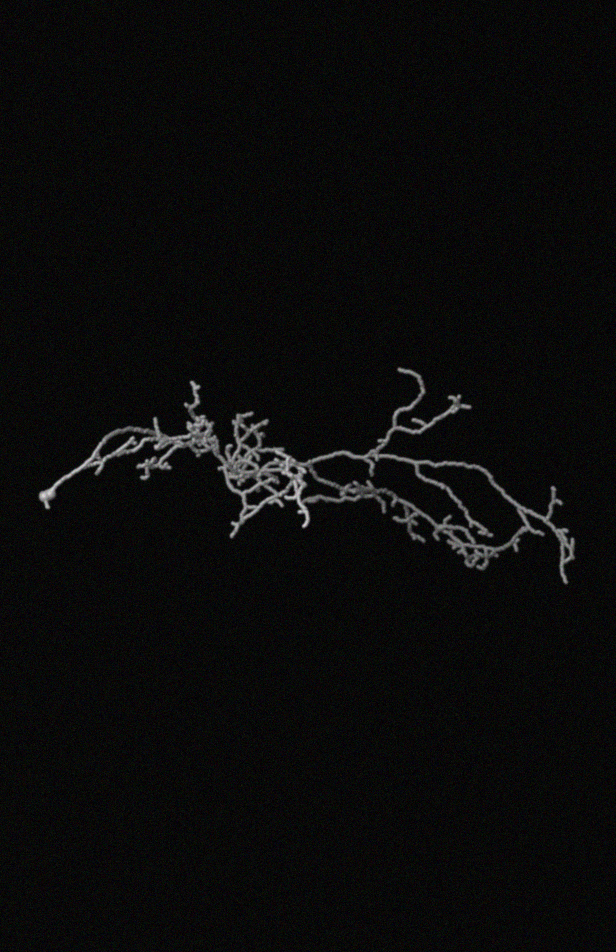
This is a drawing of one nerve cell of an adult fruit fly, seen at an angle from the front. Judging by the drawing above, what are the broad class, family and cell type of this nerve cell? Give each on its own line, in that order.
central-brain intrinsic neuron
hemilineage SMPad2
SMP091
